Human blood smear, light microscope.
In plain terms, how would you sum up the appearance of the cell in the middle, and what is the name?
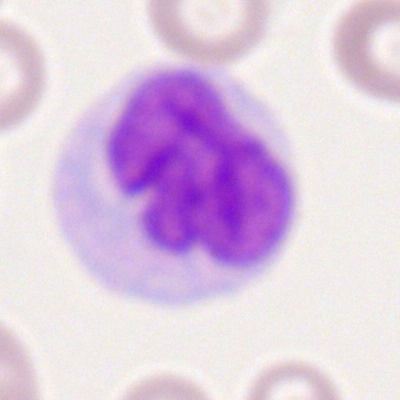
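You've got a round, smooth outline here and pale lilac-grey cytoplasm. The nucleus is folded into several overlapping lobes with creases between them, and its chromatin is purple, with darker streaks running along the folds. It's a monocyte.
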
